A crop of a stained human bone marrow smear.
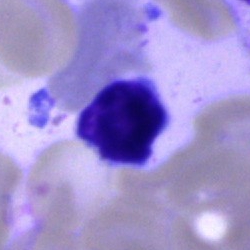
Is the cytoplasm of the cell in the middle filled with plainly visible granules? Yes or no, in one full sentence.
No, no granules can be seen in the cytoplasm of this cell.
